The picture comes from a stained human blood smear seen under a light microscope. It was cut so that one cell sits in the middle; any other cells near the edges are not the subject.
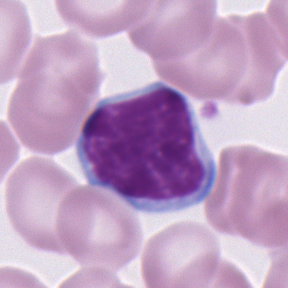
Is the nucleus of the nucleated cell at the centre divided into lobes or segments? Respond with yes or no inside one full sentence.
No, it is a single compact round, oval or kidney-shaped nucleus that this cell has.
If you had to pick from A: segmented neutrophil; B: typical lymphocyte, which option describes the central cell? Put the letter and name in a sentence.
Option B is the correct option, with the middle cell being a typical lymphocyte.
